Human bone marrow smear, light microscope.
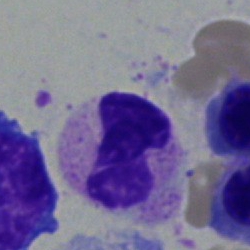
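Band neutrophil, the central cell of a stained human bone marrow smear. Its outline, I note, is round and smooth. The chromatin looks dark purple and dense, and I can make out no nucleoli in the nucleus.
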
